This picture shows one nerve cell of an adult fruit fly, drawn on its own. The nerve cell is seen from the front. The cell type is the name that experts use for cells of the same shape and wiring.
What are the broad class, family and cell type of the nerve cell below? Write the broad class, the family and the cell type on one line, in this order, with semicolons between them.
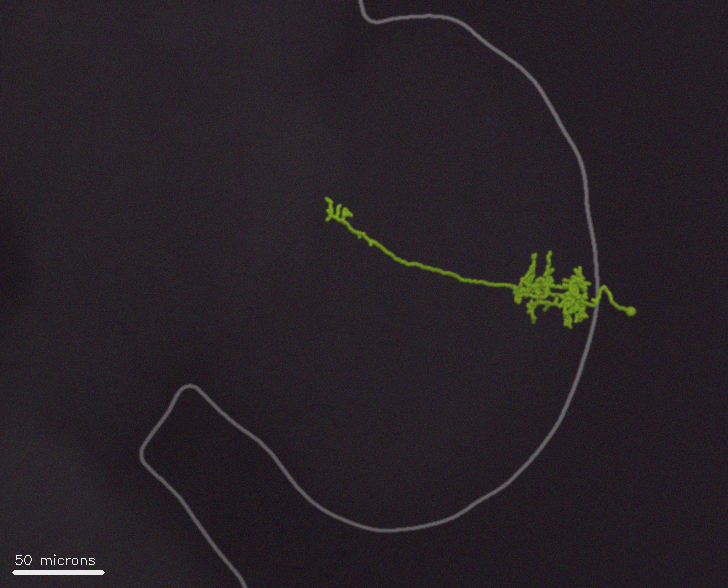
optic-lobe intrinsic neuron; TmY; TmY10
